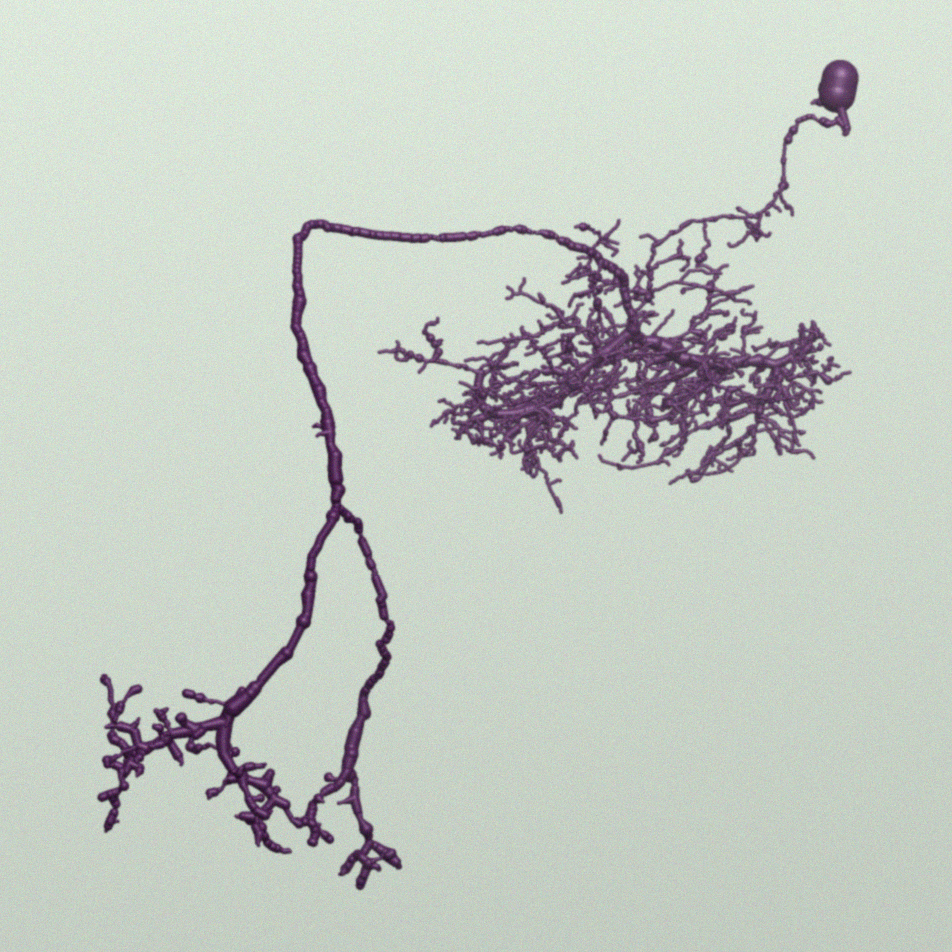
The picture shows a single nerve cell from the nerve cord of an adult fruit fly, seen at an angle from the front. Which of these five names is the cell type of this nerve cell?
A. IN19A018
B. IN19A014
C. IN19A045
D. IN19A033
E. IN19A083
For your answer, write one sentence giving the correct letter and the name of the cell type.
It is IN19A014, given as option B, that the nerve cell is by cell type.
